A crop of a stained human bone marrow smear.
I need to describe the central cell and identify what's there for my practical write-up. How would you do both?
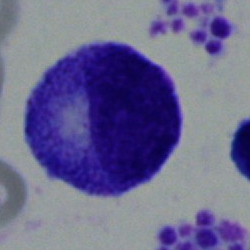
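Start with the outline: roughly round, its edge slightly uneven. A curved edge of darker staining borders the pale area on its right. That dark-stained part looks coarse and stippled. There are no clear vacuoles. This is a myelocyte.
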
